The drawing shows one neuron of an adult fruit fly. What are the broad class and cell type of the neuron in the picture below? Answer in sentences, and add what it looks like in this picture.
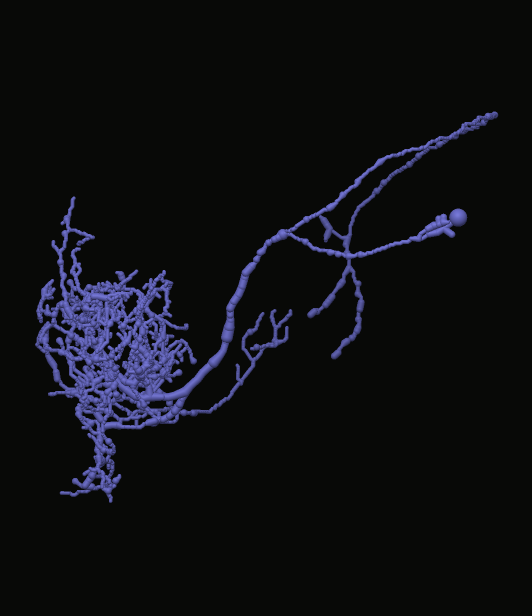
Its broad class is central-brain intrinsic neuron. The cell type is PLP035. The picture shows dozens of branch ends. In this view it is about as wide as it is tall.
